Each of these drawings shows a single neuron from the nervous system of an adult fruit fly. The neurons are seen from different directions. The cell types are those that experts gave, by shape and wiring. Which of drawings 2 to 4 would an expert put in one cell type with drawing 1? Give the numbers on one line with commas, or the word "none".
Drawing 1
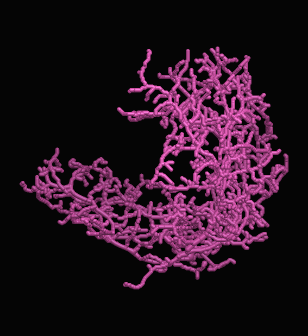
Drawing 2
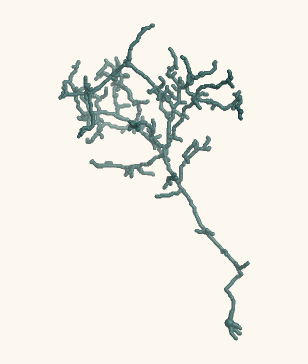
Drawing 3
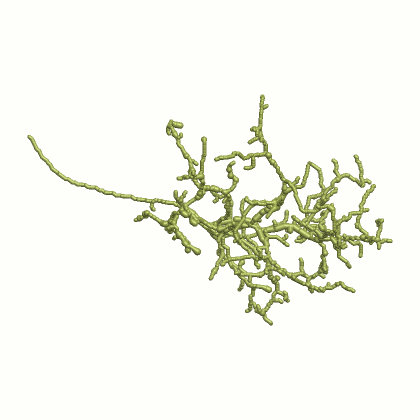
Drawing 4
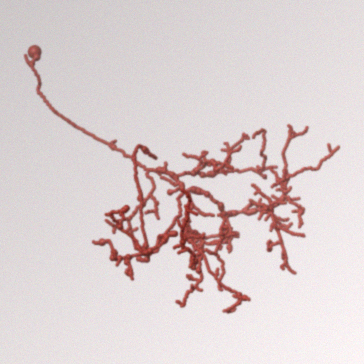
none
